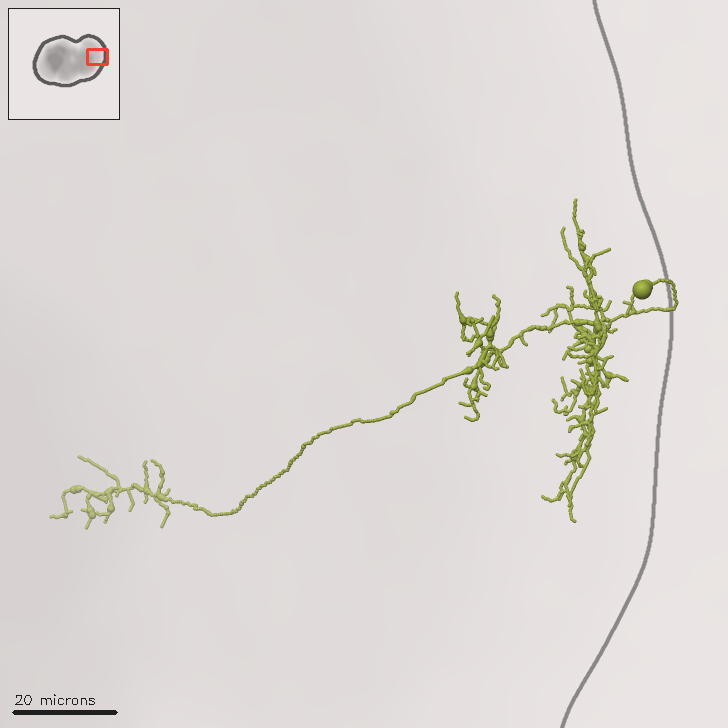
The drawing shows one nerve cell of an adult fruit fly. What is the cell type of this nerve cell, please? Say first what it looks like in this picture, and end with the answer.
The cell body can be seen on the right of the picture. By the scale bar it is about 120 microns wide in this view. Dozens of branch ends can be seen. Its broad class is optic-lobe intrinsic neuron. The cell type is Tm16.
